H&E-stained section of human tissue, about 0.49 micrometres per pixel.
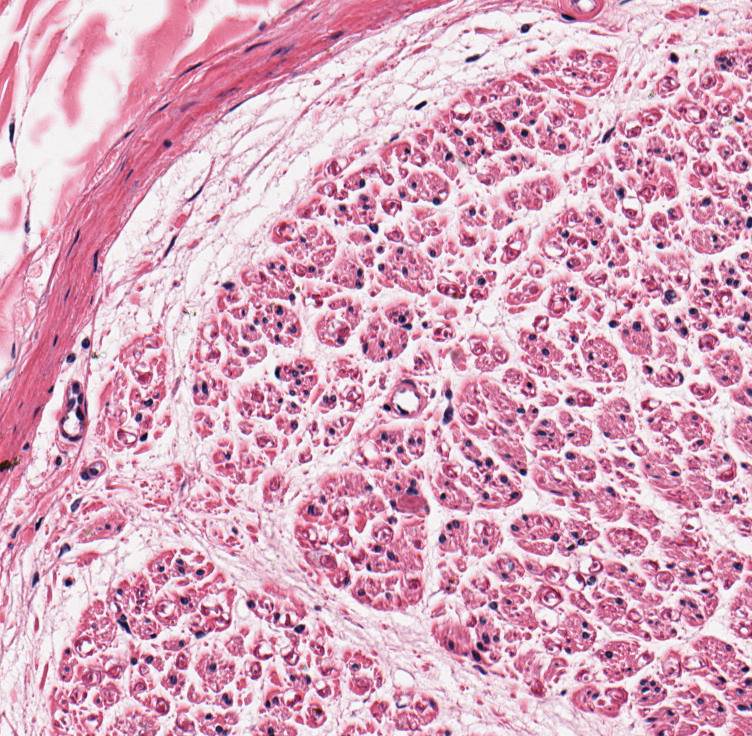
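Tibial nerve, H&E. Inside the bundles the fibres are cut across, I note, so they show as small round pink profiles rather than long strands. Small dark oval nuclei are scattered among them throughout the bundles. Near the centre sits a small vessel with an empty round lumen, and along the upper-left edge a dense band of pink collagen with flattened dark nuclei curves past.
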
